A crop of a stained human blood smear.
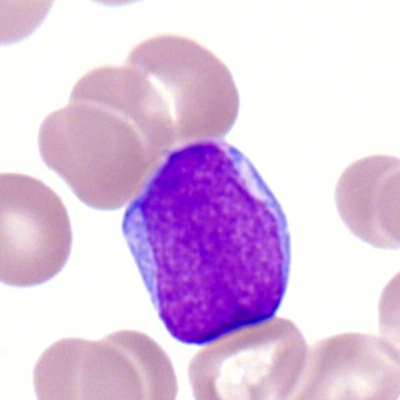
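Myeloblast, middle cell. Outline angular, with several straight edges, not a smooth curve. Nucleus a single unlobed mass filling most of the cell. Cytoplasm only a thin rim around it; no granules visible.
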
